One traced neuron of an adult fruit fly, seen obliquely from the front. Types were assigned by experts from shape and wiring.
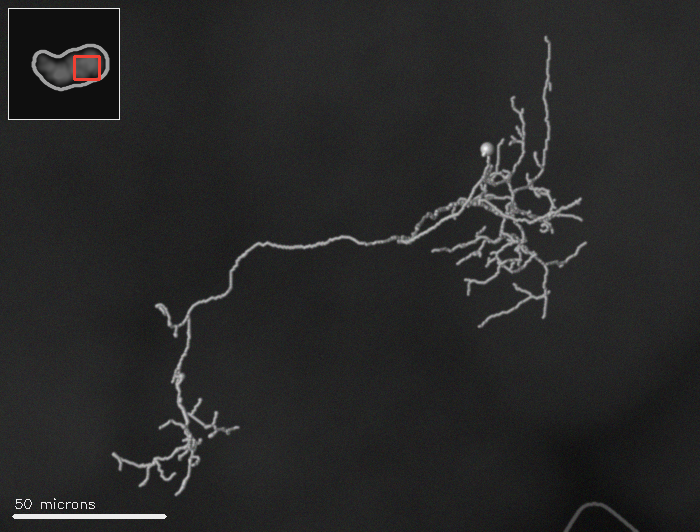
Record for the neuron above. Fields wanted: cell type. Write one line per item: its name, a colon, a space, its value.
cell type: CB0390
